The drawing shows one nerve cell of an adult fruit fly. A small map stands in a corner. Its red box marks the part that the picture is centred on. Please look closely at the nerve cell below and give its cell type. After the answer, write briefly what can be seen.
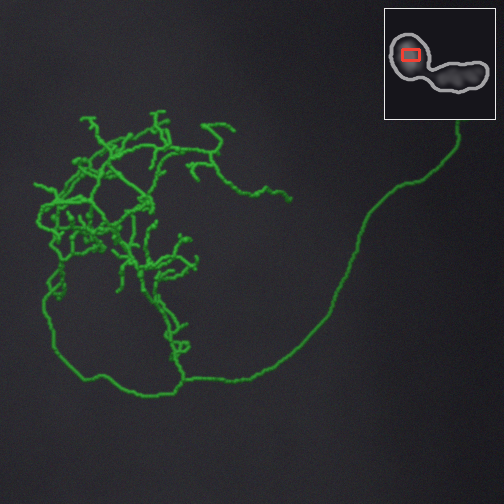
Its cell type is AVLP559. It is a central-brain intrinsic neuron. Dozens of branch ends can be seen. In this view it is wider than it is tall.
